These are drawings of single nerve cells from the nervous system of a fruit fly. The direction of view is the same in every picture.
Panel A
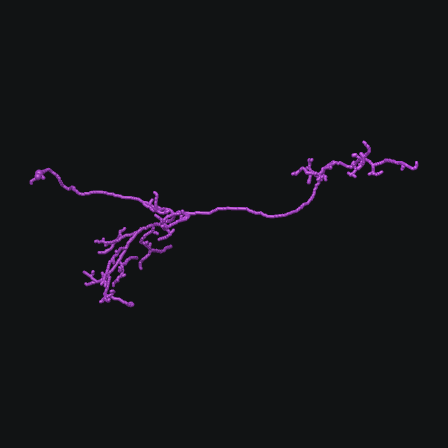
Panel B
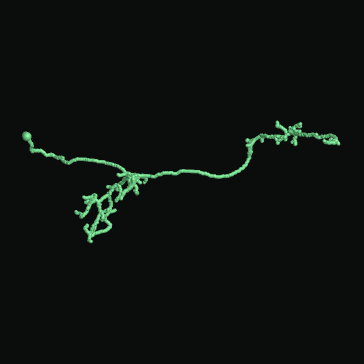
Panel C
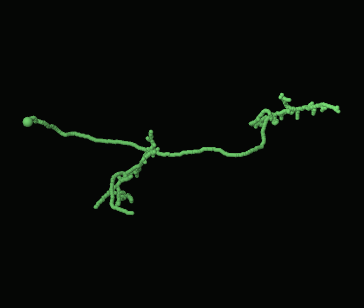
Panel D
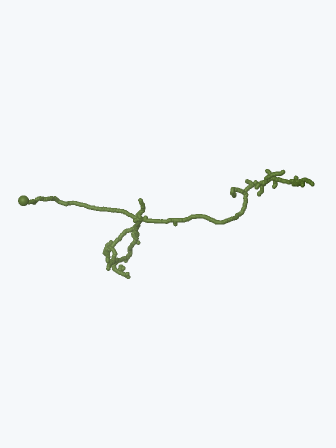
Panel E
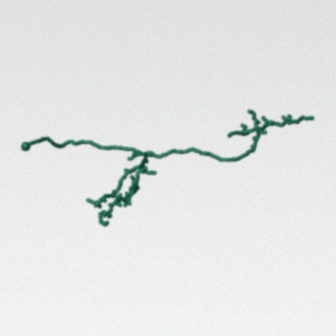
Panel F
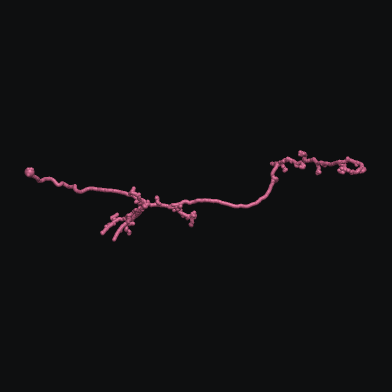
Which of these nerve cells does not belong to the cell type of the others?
Panel E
